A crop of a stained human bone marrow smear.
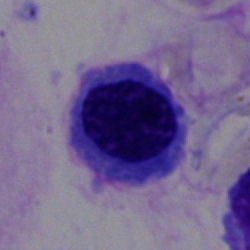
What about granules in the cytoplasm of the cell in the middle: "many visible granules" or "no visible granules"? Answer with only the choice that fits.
No visible granules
